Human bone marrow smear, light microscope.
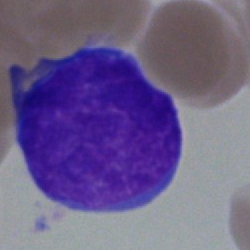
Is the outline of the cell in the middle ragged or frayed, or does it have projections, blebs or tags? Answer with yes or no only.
Yes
